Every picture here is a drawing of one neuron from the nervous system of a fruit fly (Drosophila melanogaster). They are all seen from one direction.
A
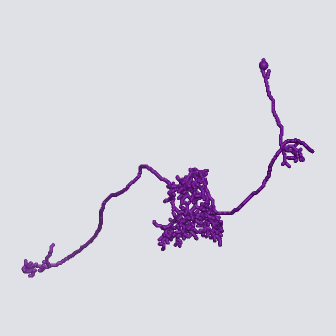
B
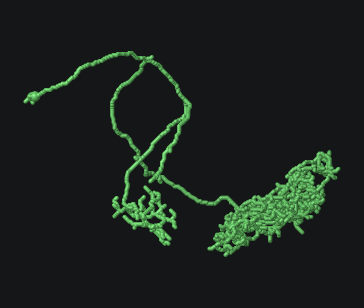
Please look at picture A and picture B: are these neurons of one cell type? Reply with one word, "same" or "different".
different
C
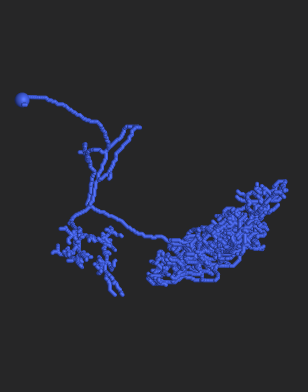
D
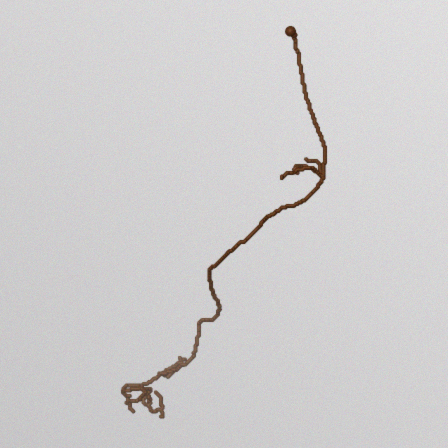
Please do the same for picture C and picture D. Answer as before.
different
